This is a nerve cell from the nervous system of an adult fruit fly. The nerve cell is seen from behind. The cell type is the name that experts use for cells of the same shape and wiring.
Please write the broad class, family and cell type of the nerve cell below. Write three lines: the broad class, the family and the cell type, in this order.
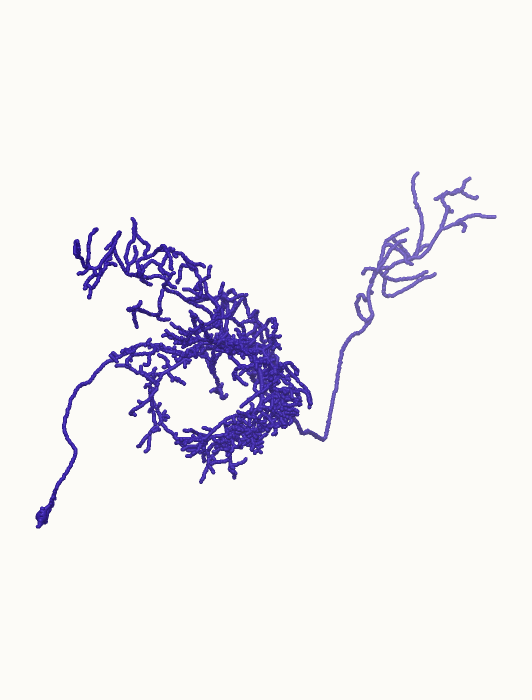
ascending neuron
hemilineage 06B
AN06B089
